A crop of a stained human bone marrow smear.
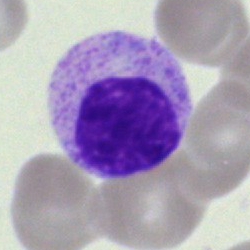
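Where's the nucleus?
Off-centre, toward the lower part of the cell.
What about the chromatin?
Dark purple, and somewhat coarse and clumped rather than fine.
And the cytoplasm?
Plentiful and pale lilac, a broad zone above the nucleus, with numerous purple granules scattered throughout.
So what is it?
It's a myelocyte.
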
